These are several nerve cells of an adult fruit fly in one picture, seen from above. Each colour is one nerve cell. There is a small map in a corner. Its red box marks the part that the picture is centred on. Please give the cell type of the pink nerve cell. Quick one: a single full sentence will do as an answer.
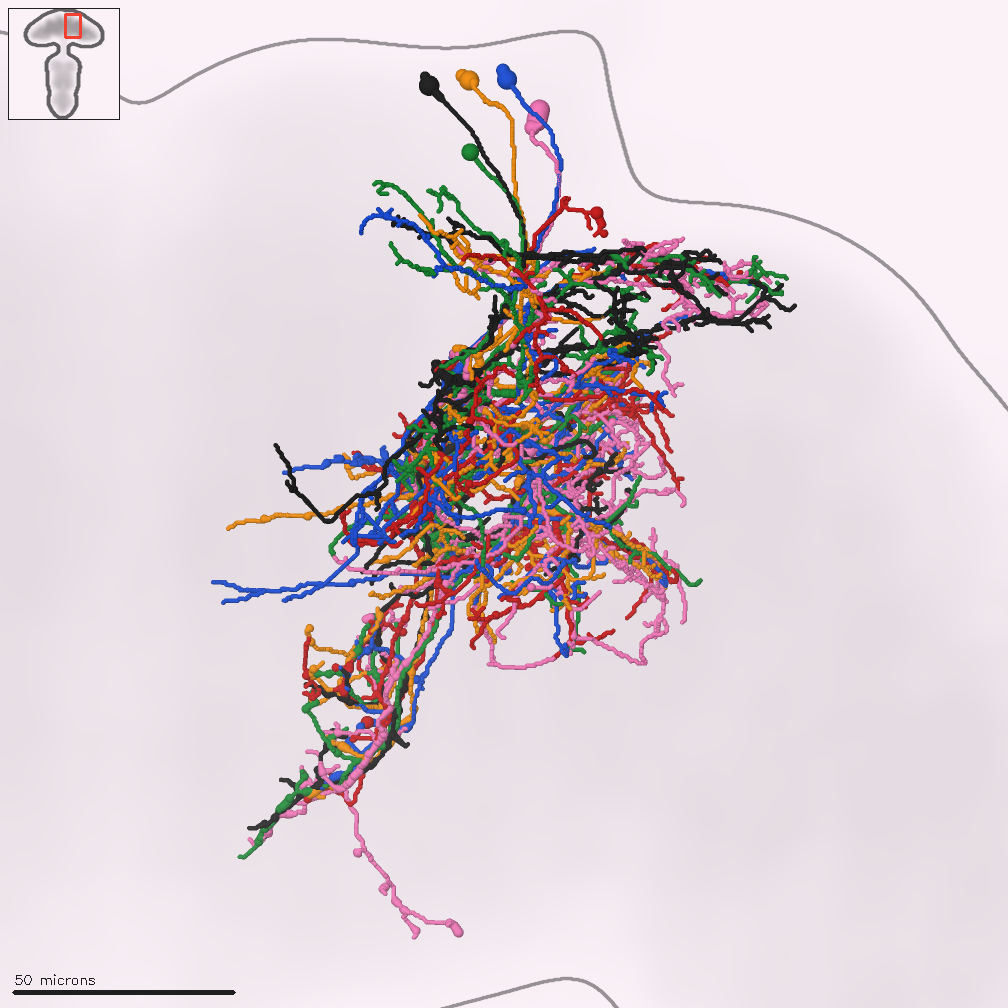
With respect to cell type, this nerve cell is LAL029_e.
